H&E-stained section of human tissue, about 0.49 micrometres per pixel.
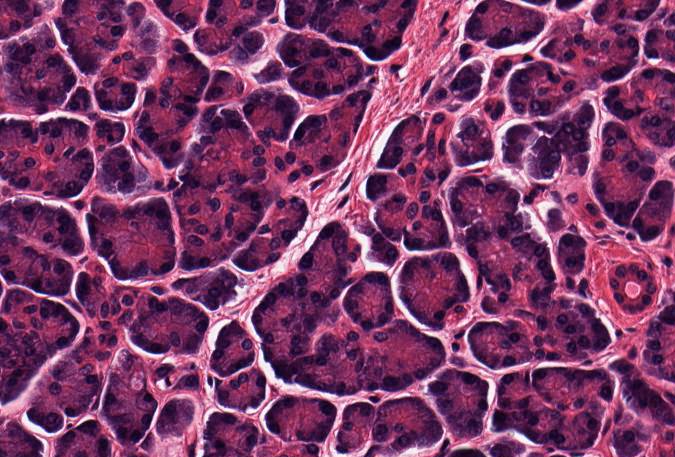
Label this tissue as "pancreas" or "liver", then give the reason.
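This is pancreas. Closely packed rounded acini fill nearly the whole field, and this acinar arrangement decides it.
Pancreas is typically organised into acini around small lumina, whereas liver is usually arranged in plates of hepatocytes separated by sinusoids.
The acinar cells are pyramidal, with round, darkly stained nuclei at their outer, basal ends, and their cytoplasm is densely stained purple-red rather than pale and foamy.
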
